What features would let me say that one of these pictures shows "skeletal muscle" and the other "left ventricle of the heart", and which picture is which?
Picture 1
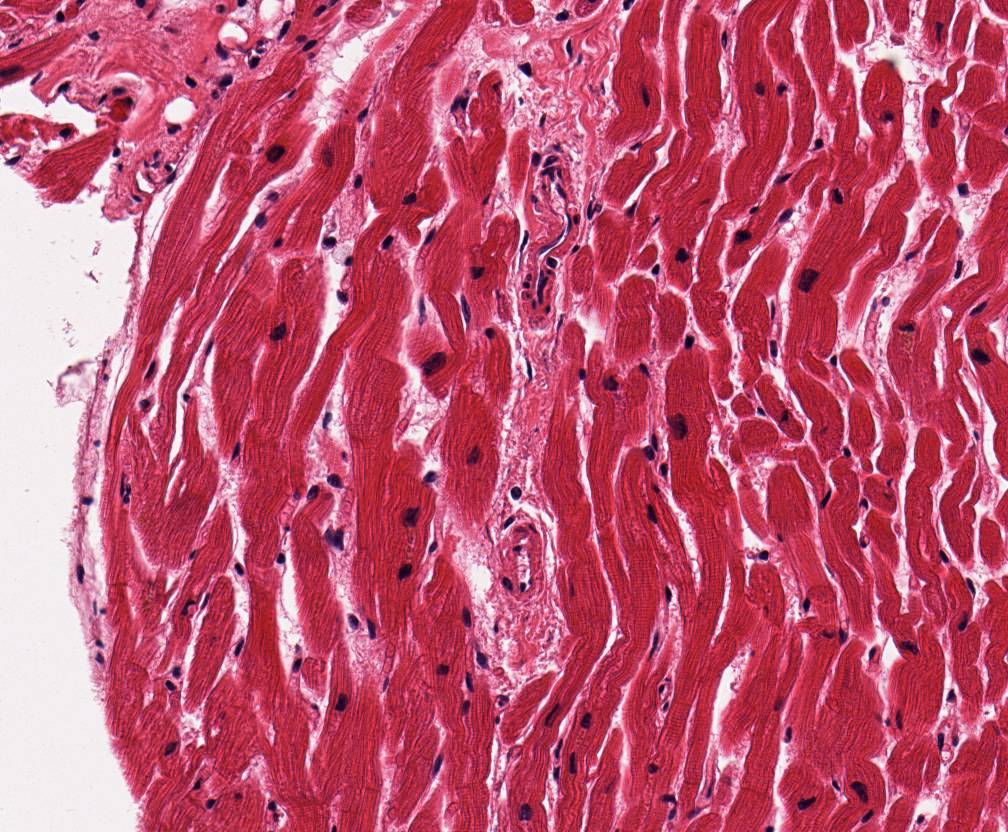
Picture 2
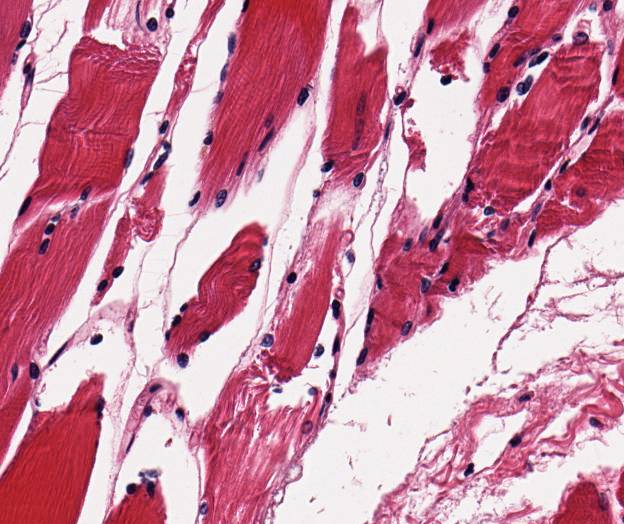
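Looking at the two, I would put the left ventricle of the heart in picture 1 and skeletal muscle in picture 2. The nuclei are where I look first: each muscle cell in picture 1 has a single oval nucleus in its centre, while in picture 2 the nuclei sit at the edges of the fibres as dark blue-purple ovals drawn out along their length.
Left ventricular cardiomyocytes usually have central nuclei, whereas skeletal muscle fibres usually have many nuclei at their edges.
Next, the shape of the fibres: many in picture 1 branch and join their neighbours, but in picture 2 they run as separate unbranched bands that do not join one another. Both stain strongly, the first deep red with fine cross-striations, the second a deep pinkish red. I also notice a strip of pale loose connective tissue down the middle of picture 1, carrying small blood vessels.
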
